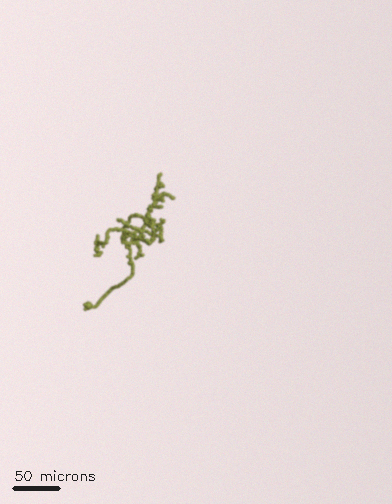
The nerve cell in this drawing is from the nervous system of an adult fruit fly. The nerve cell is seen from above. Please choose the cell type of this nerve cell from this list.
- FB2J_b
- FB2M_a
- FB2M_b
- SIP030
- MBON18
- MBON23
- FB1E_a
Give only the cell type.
SIP030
